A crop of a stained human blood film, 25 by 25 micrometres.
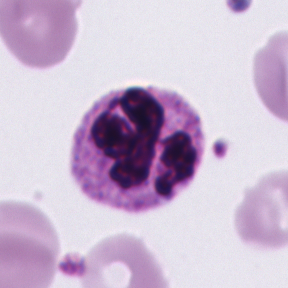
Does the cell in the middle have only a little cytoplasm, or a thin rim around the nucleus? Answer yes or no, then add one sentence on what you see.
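No. A wide rim of pale pinkish-lilac cytoplasm surrounds the nucleus.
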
